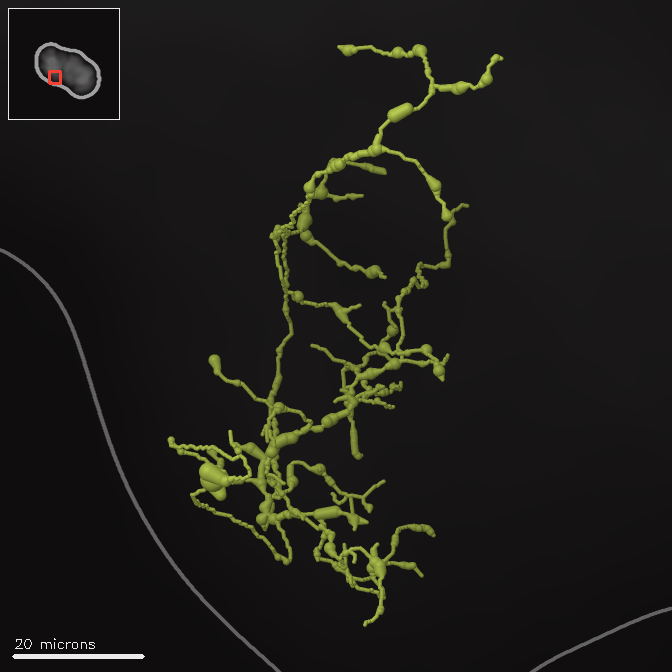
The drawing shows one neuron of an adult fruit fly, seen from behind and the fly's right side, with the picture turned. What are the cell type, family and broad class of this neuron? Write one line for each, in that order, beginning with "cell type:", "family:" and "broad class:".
cell type: IN01B044_b
family: hemilineage 01B
broad class: nerve-cord intrinsic neuron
